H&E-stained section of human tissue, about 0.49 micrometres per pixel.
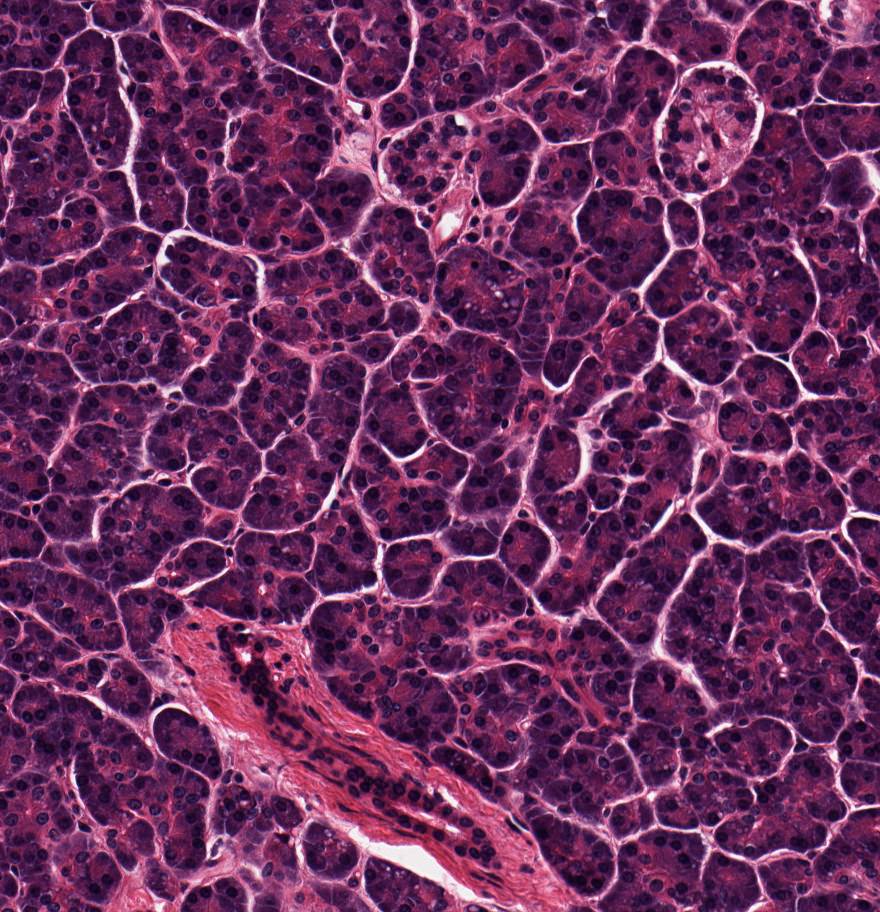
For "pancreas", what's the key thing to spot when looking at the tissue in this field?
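Closely packed rounded acini fill nearly the whole field, and that goes with the pancreas.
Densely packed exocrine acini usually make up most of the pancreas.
The acinar cells have round dark nuclei lying toward the base of the cell, and their cytoplasm is densely stained purple-red rather than pale. In most acini the central lumen is too small to make out clearly.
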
